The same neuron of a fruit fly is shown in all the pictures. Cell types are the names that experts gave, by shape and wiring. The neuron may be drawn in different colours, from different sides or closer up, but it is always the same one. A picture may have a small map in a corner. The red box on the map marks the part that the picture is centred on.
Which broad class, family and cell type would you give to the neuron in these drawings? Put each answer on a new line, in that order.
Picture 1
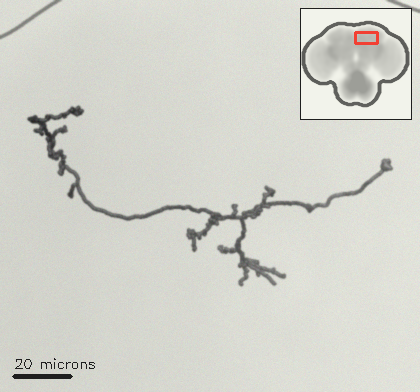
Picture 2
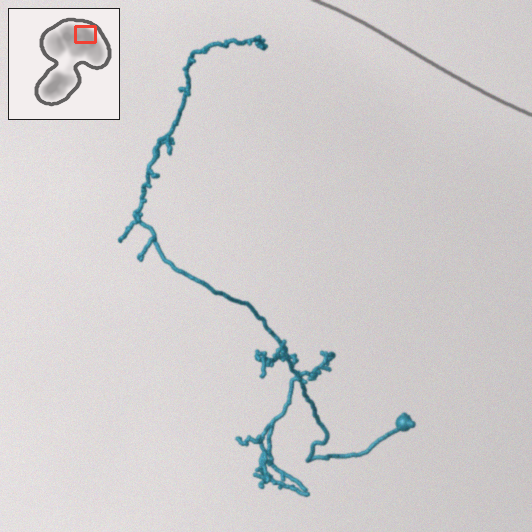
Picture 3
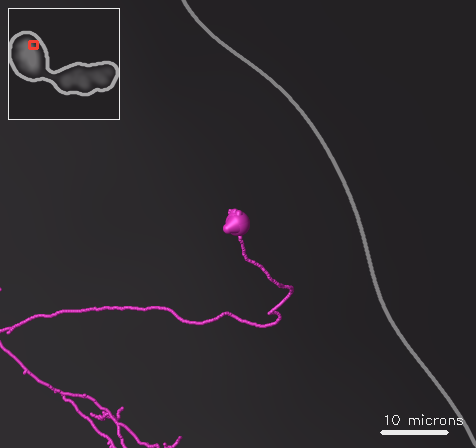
central-brain intrinsic neuron
hemilineage CLp2
SMP280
